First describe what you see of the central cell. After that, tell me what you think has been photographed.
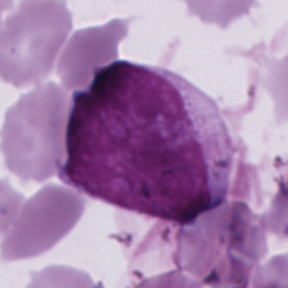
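Look first at the nucleus: a single unlobed mass filling most of the cell. Its chromatin is finely stippled, not coarsely clumped. The visible cytoplasm forms a crescent along the right side of the cell. It is a myeloblast.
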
